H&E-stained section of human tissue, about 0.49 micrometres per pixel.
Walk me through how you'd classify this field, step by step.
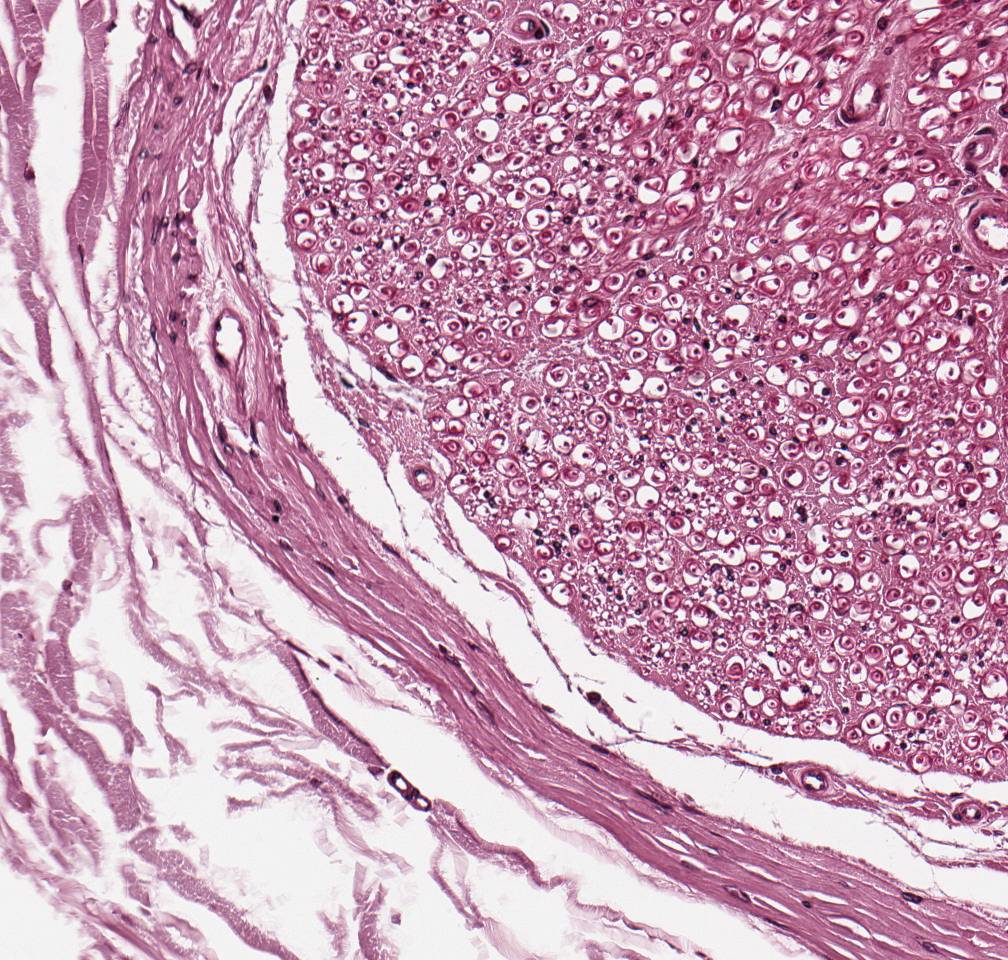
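That's a nerve fascicle: the big rounded bundle cut in cross section filling the upper right, its curved edge facing the lower left. It's packed with myelinated axons, each a clear ring around a small central pink or dark dot.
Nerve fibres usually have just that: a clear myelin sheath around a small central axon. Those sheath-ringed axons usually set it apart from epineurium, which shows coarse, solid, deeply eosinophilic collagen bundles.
Small dark nuclei are scattered singly throughout, and several layers of pink fibrous tissue wrap it, their thin elongated nuclei parallel to its edge.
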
